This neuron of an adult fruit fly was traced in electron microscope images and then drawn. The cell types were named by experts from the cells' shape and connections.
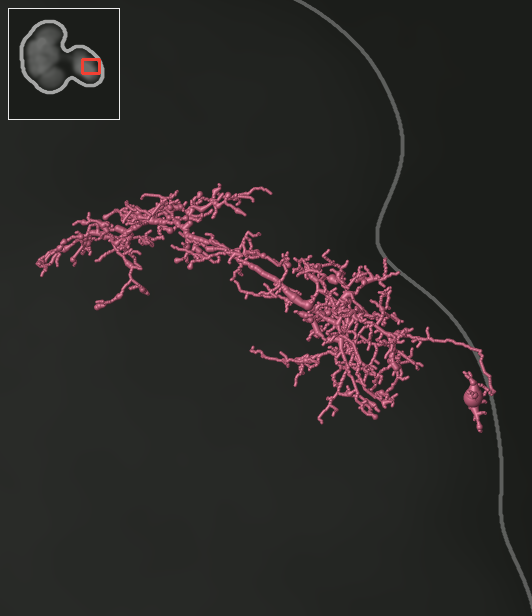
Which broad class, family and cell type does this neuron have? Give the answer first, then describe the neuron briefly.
This is a nerve-cord intrinsic neuron. The family is hemilineage 13A. Its cell type is IN13A021. More than a hundred branch ends can be seen. As drawn here it is wider than it is tall.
